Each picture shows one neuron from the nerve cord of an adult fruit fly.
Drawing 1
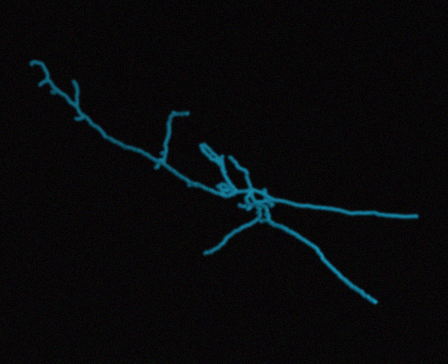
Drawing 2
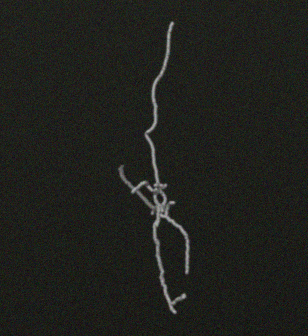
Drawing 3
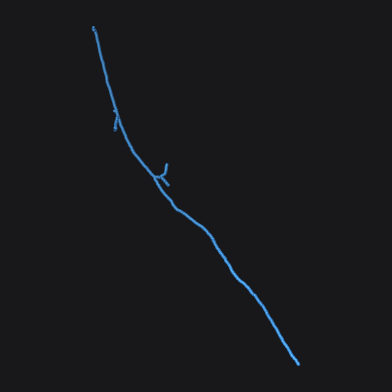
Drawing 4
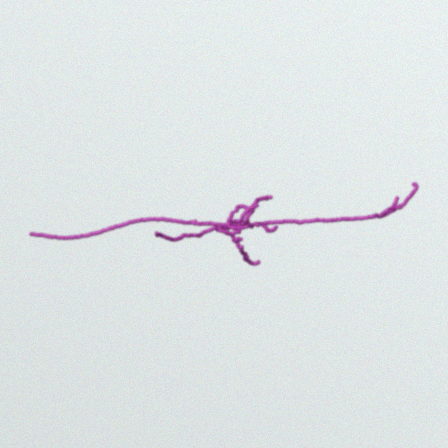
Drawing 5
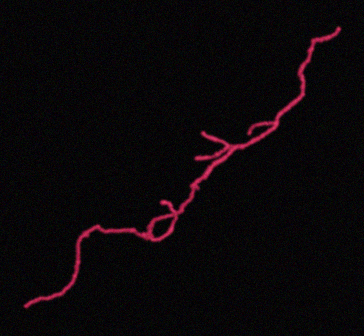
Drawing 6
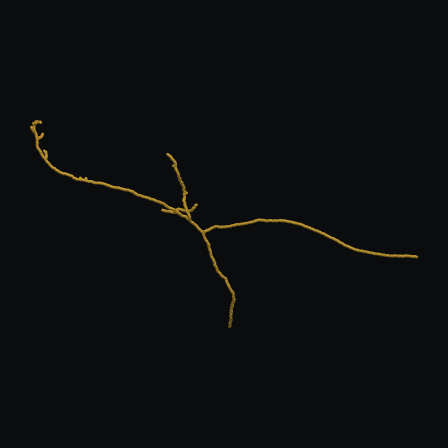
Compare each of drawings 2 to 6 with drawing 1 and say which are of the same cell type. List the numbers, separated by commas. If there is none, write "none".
2, 4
